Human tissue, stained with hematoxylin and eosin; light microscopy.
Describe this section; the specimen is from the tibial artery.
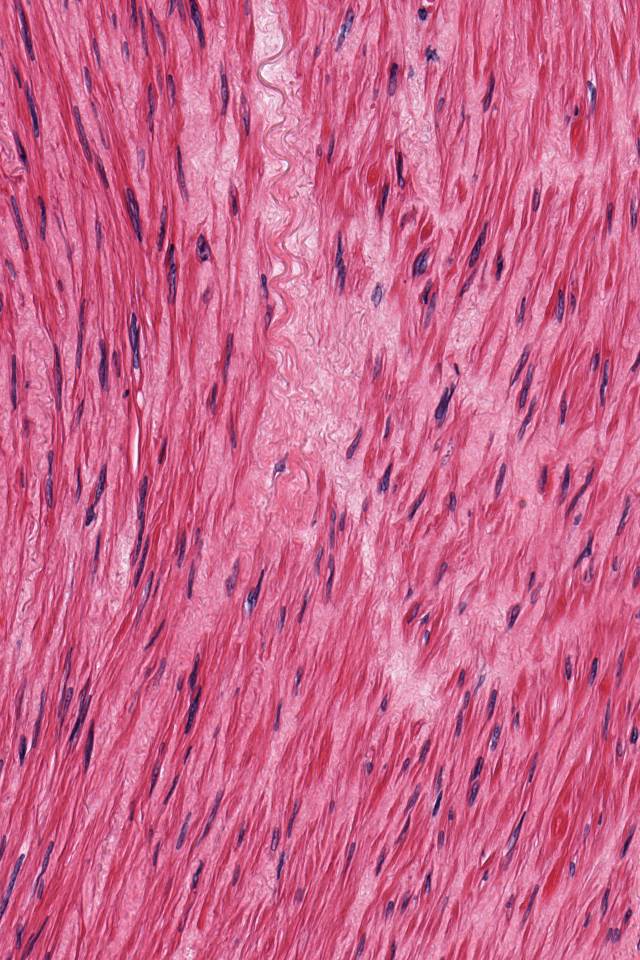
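The nuclei here are elongated, blunt-ended and dark purple, lying parallel to the length of the cells. Down the upper middle of the field runs a paler, less cellular band of loose pink fibrillar tissue. At the top centre, within that band, I can follow a thin wavy pink fibre running vertically. Over in the left middle, a narrow vertical slit-like space lies among the spindle cells.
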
